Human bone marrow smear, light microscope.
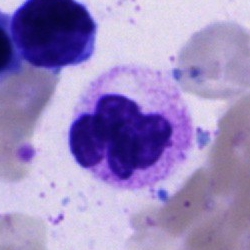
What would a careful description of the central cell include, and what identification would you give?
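Outline round, smooth. Chromatin dark purple, densely clumped. Nucleoli not visible. Cytoplasm without vacuoles. Cell: segmented neutrophil.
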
